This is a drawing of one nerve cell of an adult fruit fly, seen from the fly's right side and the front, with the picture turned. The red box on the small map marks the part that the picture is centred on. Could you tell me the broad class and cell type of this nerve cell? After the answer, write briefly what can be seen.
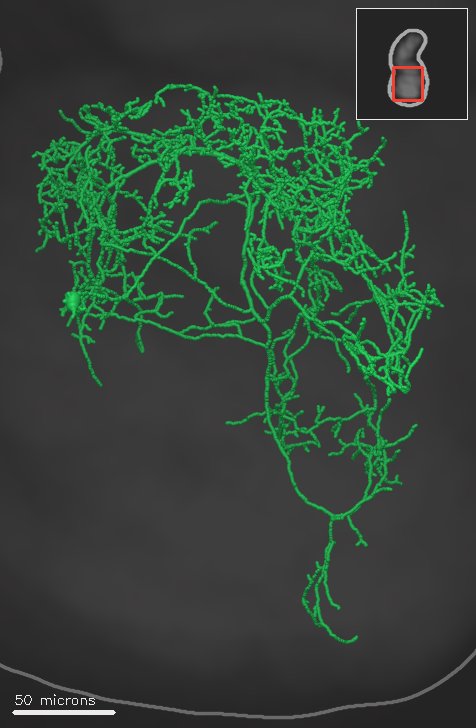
It is a central-brain intrinsic neuron. It is of cell type PS088. By the scale bar it is about 300 microns tall in this view. More than a hundred branch ends can be seen.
